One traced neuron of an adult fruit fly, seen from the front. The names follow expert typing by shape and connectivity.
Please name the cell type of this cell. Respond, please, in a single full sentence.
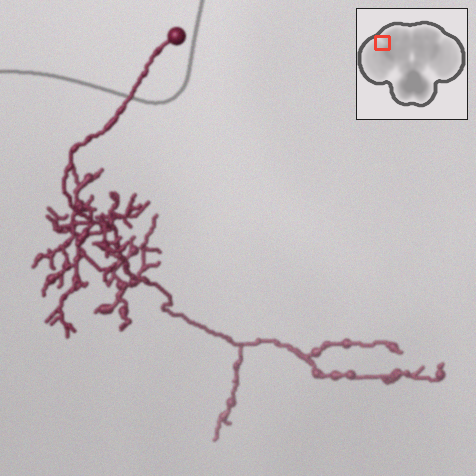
What this neuron is, by cell type, is TmY13.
